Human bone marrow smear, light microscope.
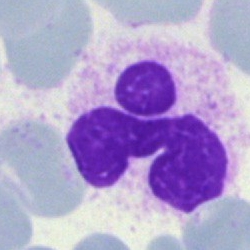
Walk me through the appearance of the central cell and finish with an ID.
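Checking the chromatin first, it is dense and stains dark purple. Next, the nucleus shows no visible nucleoli. Last, the cytoplasm has no vacuoles. The cell is a segmented neutrophil.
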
